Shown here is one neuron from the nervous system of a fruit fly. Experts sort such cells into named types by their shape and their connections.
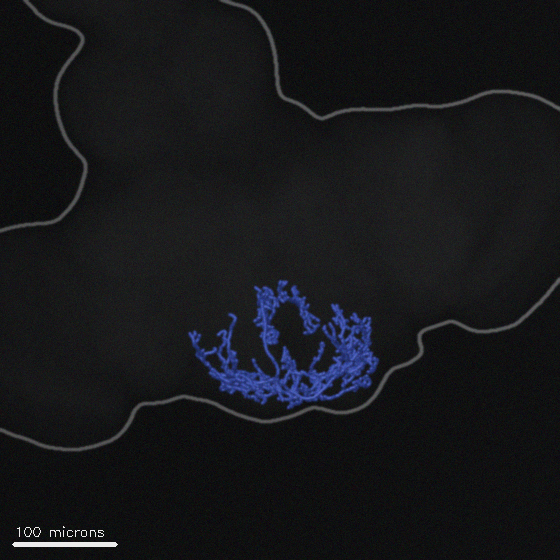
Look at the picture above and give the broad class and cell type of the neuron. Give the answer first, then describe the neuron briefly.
Its broad class is central-brain intrinsic neuron. It is of cell type GNG505. From left to right in the picture it spans about 190 microns. In this view it is wider than it is tall.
